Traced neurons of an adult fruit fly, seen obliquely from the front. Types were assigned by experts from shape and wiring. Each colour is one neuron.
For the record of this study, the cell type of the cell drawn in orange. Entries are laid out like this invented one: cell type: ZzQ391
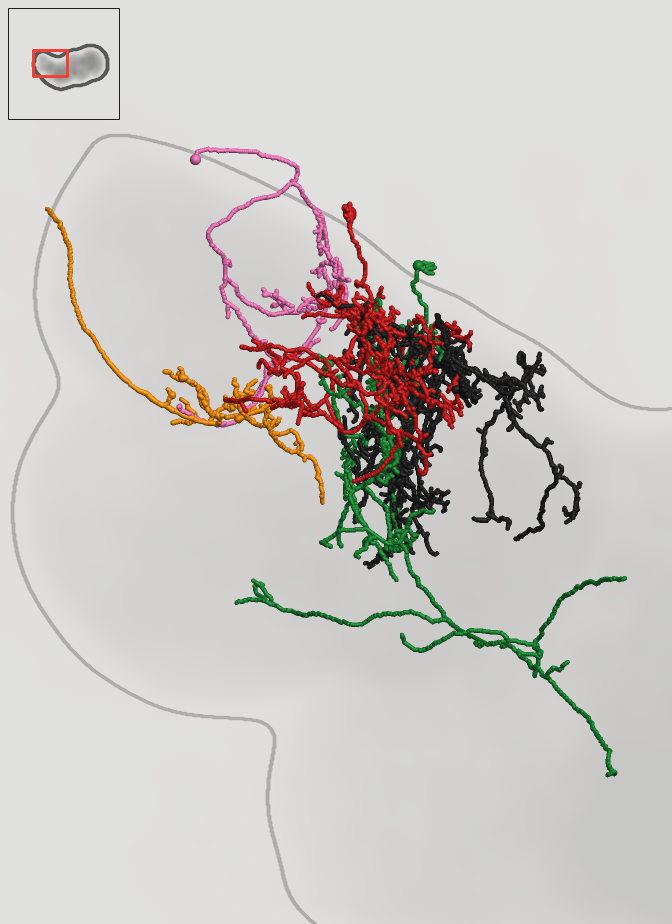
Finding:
cell type: SNch01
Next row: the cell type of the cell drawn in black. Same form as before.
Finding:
cell type: IN19A040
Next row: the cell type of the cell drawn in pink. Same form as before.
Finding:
cell type: INXXX429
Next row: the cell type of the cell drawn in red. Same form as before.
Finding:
cell type: INXXX415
